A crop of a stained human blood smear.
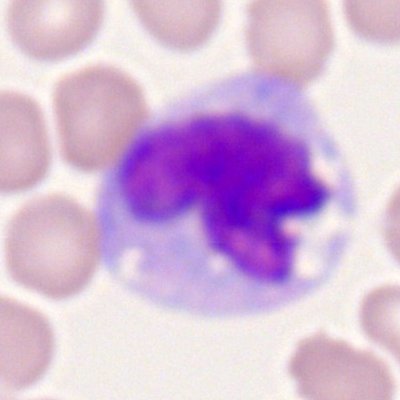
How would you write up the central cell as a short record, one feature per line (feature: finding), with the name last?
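Nucleus: irregular and folded, notches along its right side
Chromatin: deep purple, with a few paler pinkish patches
Cytoplasm: abundant, pale greyish blue
Clear spots: several small ones in the cytoplasm near the lower and right edges of the nucleus
Name: monocyte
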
